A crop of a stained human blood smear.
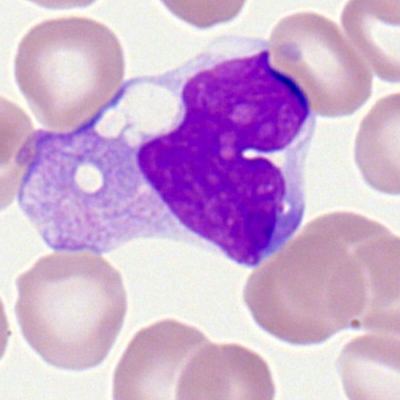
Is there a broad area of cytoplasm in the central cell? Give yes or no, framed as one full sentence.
Yes, the cell has plenty of cytoplasm around its nucleus.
